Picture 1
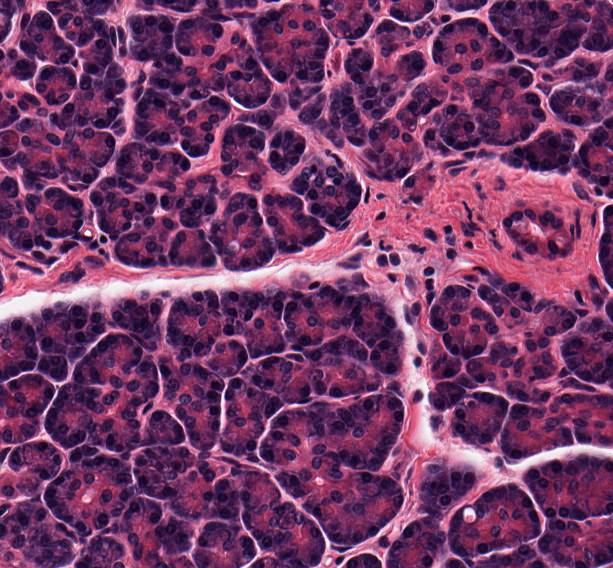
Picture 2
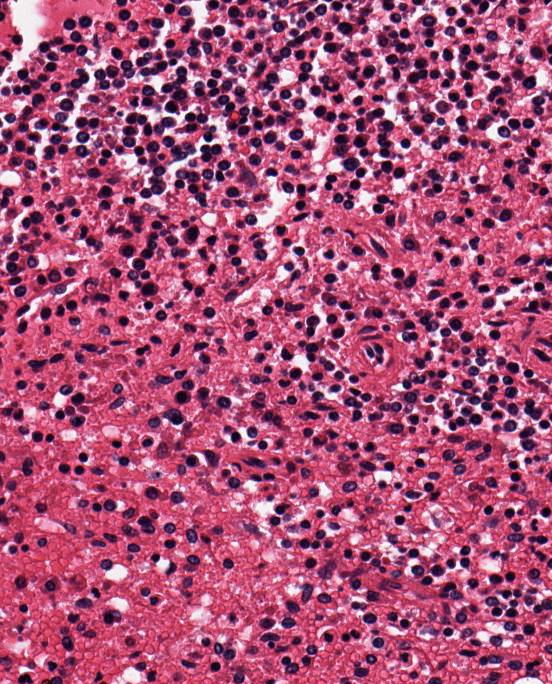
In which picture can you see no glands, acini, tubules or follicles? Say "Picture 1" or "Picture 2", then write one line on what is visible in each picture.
Picture 2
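Picture 1: The acinar cells have round, dark purple nuclei placed toward the base of each cell.
Picture 2: No epithelium or glands are seen anywhere in the field.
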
